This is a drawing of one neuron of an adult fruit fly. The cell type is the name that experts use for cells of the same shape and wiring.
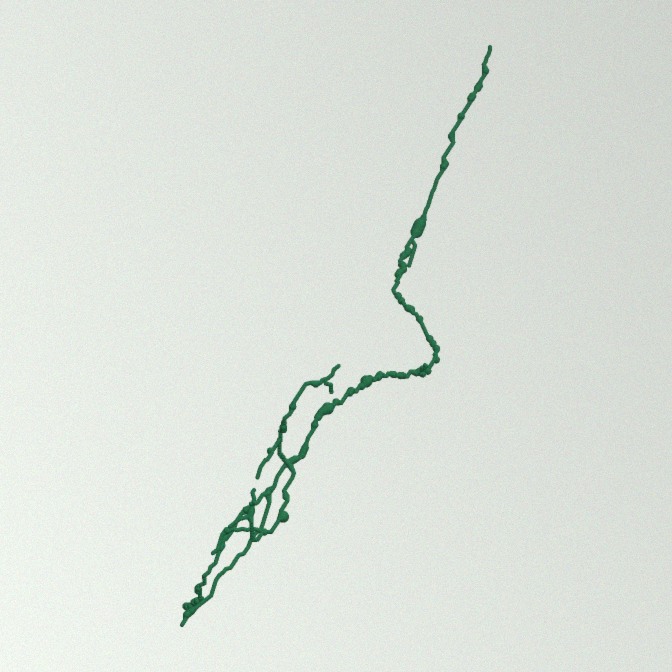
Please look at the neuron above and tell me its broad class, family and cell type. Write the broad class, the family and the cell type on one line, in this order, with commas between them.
sensory neuron entering the nerve cord, class mechanosensory tactile, SNta37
